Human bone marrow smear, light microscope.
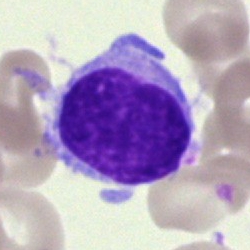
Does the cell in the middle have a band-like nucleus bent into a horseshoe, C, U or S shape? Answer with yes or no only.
No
